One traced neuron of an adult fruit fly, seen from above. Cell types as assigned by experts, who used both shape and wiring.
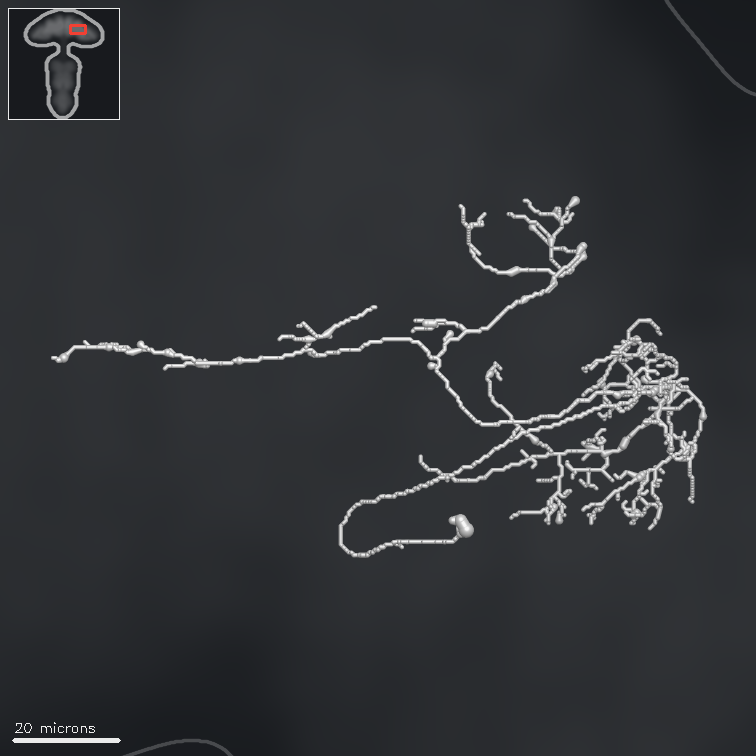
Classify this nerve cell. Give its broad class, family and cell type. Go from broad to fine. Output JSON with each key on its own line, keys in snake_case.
{
 "broad_class": "central-brain intrinsic neuron",
 "family": "hemilineage LHp2",
 "cell_type": "LHPV6a1"
}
